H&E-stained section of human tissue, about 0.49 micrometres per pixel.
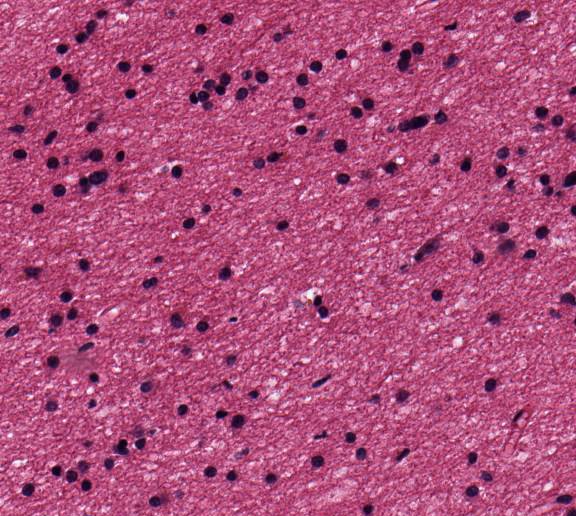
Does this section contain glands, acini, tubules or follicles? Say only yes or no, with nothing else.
No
